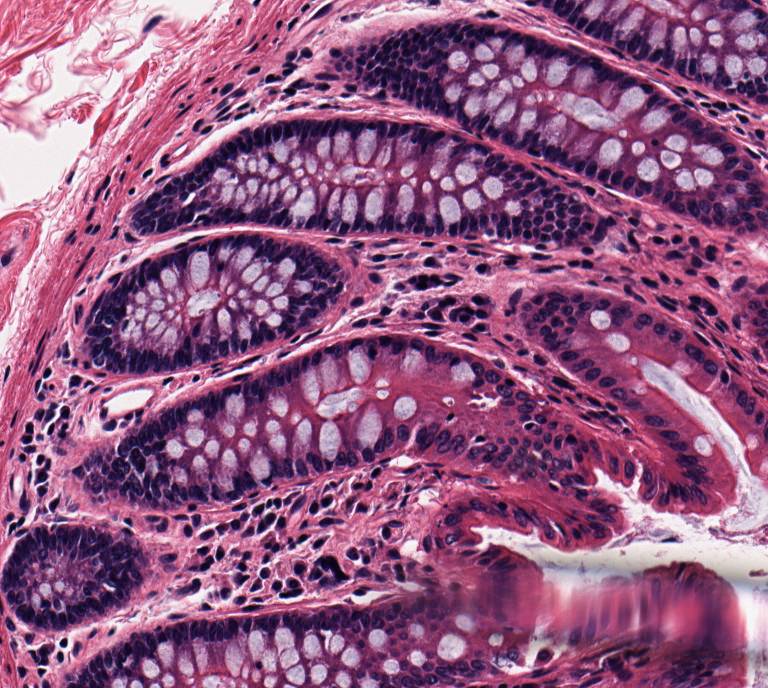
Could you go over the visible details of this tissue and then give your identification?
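Glands: straight, unbranched tubular crypts lying side by side, roughly parallel, their rounded blind ends toward the left. Lining: numerous goblet cells with pale, grey-white mucin vacuoles. Nuclei: dark, elongated, set at the cell base, away from the crypt lumen. Name: transverse colon.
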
